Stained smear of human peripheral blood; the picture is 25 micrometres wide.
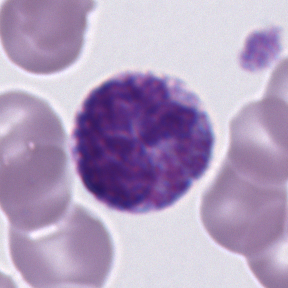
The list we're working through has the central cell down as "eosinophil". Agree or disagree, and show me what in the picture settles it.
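At about 13 micrometres across, this round cell has coarse dark purple granules scattered over its whole area, and where they reach the border the edge looks slightly fuzzy. The nucleus is hard to make out beneath them, and no clear vacuoles show.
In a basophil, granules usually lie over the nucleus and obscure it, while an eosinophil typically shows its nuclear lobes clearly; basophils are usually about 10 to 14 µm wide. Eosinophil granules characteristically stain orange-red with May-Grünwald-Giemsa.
Hidden nucleus and size speak for basophil; purple granules and hidden nucleus speak against eosinophil. This is a basophil, not an eosinophil.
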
